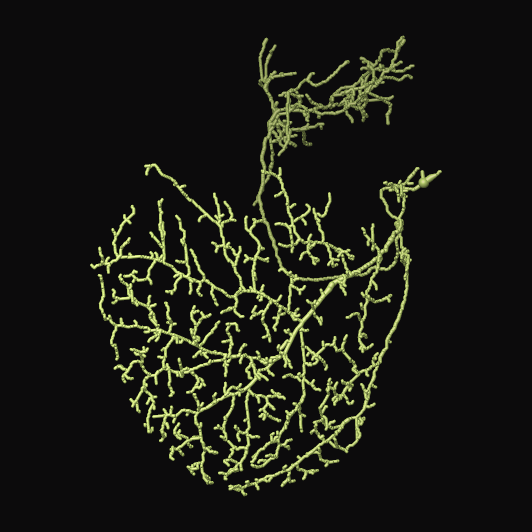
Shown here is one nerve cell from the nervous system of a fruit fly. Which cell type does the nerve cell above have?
MeVP25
